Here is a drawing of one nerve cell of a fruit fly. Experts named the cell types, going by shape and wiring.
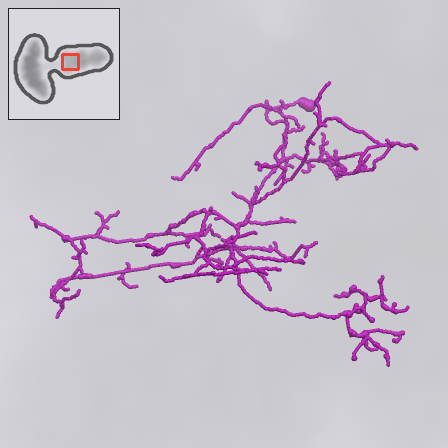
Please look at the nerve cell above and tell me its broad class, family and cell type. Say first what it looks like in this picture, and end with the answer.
It is in the nerve cord and does not reach the brain. The picture shows dozens of branch ends. Its broad class is nerve-cord intrinsic neuron. Its family is hemilineage 06B. The cell type is IN06B072.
